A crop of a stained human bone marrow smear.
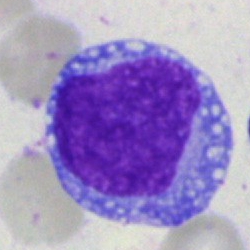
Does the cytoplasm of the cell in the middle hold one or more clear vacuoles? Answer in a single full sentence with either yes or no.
Yes, one or more clear vacuoles are found in the cytoplasm of the cell.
